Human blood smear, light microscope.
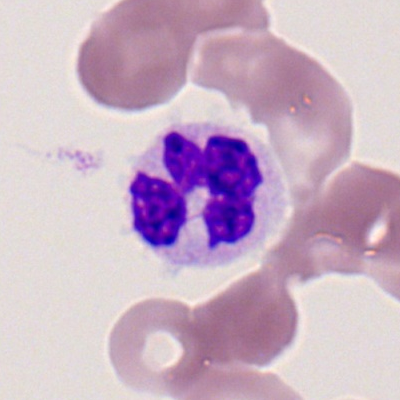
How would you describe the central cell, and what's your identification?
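Roughly round cell, and the nucleus is split into four separate lobes. They're joined by thin strands; one fine thread crosses the clear centre between them. A moderate rim of pale lilac-pink cytoplasm surrounds the nucleus. That's a segmented neutrophil.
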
